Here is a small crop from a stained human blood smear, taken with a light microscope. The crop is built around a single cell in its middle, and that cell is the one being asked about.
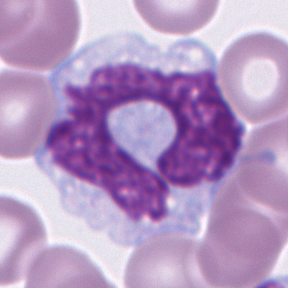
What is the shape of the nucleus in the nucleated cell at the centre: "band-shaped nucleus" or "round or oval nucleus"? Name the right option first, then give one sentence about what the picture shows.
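Band-shaped nucleus. The nucleus is a broad horseshoe that curves around a central patch of cytoplasm, with its opening facing downward.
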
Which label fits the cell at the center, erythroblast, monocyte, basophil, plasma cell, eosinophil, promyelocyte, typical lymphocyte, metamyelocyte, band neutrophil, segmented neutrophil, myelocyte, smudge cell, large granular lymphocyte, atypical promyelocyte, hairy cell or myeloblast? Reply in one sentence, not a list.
At the middle of the frame sits a monocyte.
